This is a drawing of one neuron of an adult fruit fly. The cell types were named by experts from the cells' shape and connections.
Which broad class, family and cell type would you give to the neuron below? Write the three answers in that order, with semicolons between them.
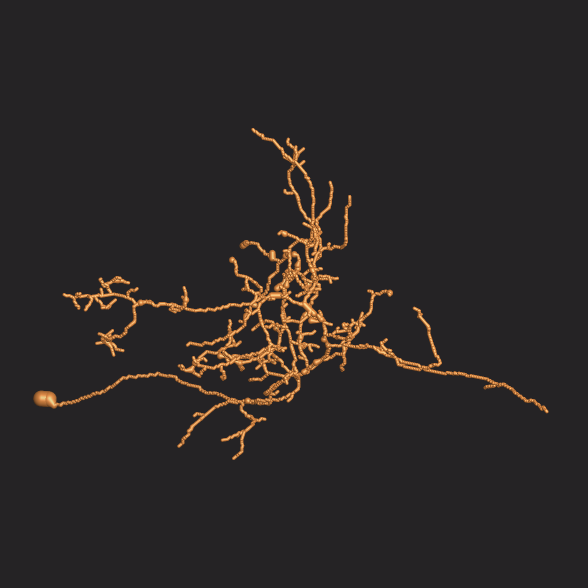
nerve-cord intrinsic neuron; hemilineage 16B; IN16B118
